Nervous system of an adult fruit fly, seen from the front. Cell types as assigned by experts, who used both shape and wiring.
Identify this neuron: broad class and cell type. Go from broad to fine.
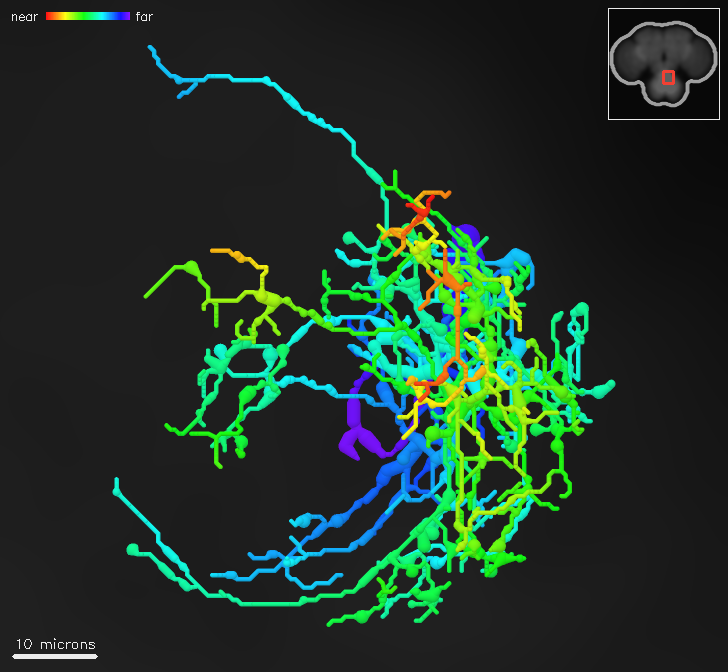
nerve-cord intrinsic neuron; INXXX324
